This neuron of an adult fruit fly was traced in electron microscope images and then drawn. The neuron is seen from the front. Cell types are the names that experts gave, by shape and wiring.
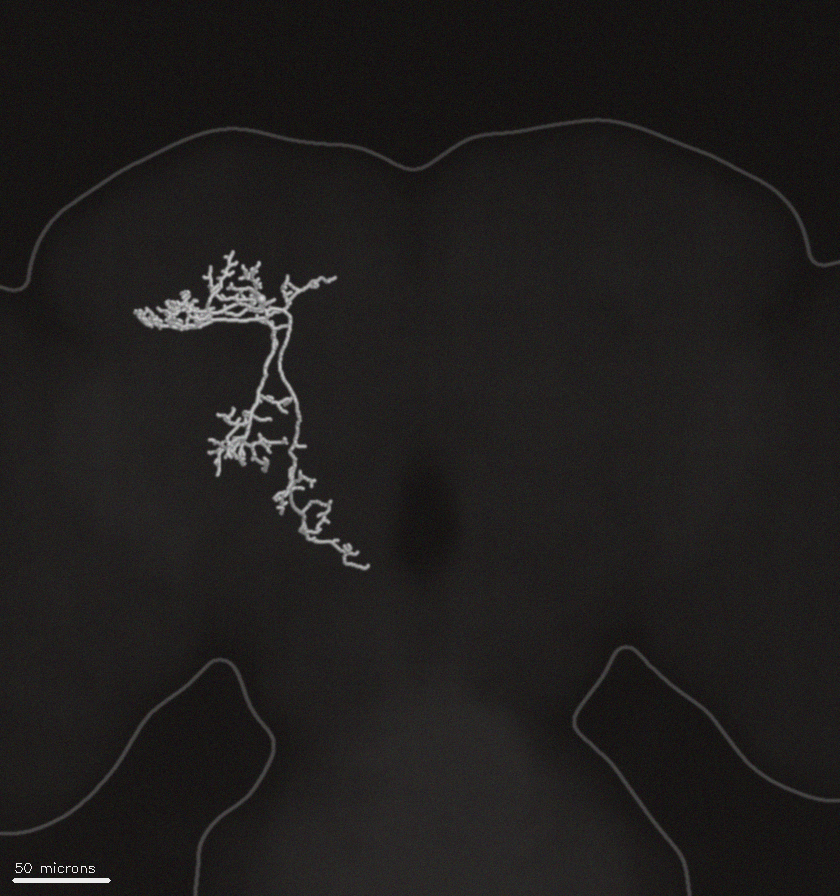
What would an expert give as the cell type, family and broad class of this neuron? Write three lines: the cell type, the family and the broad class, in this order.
LAL027
hemilineage CREa2_ventral
central-brain intrinsic neuron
